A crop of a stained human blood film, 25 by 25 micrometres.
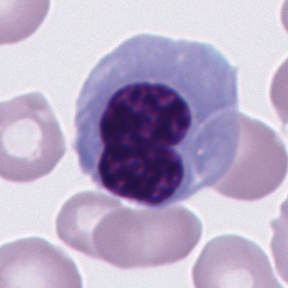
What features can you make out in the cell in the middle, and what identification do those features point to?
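The nucleus, about 11 by 9 micrometres, has its deepest notch between the two lobes on the right side. Its chromatin is dark purple and coarsely clumped, and I can't make out any nucleoli. No granules show in the cytoplasm either. It's a normoblast.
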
